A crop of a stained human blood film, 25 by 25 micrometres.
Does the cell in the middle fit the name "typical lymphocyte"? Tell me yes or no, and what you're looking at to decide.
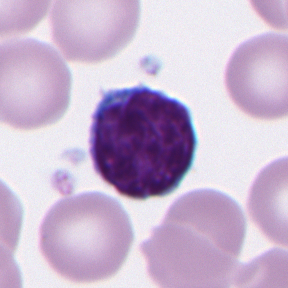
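Yes: the cell in the middle is a typical lymphocyte. Deciding is the very thin rim of cytoplasm, the nucleus filling nearly the whole cell.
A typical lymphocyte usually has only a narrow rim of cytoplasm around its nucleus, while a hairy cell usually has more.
That speaks against hairy cell. Size: about that of the neighbouring red cells.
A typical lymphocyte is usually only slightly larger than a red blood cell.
No nucleolus is visible.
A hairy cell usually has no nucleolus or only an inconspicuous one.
No granules are seen.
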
